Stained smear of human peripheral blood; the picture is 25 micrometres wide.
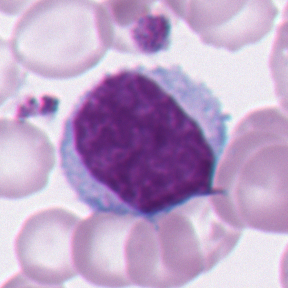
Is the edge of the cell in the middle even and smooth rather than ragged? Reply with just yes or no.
No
